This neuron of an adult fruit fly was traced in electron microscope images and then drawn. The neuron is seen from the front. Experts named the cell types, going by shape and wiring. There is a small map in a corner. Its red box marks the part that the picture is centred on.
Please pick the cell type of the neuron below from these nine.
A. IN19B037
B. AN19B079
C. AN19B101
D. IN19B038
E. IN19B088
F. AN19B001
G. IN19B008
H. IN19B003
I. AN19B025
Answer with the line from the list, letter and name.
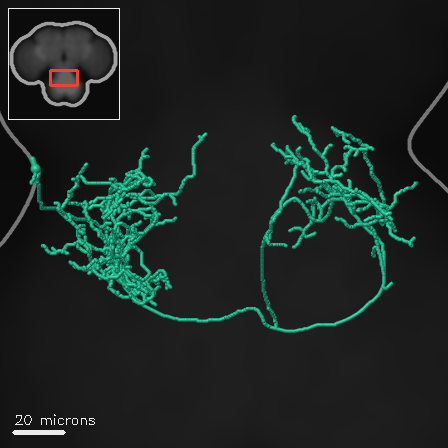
A. IN19B037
